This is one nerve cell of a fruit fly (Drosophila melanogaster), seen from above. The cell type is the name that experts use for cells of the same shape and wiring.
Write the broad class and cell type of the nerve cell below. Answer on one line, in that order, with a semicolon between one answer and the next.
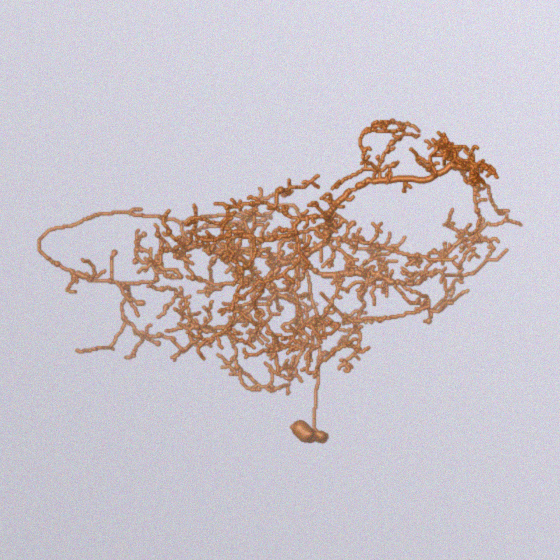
central-brain intrinsic neuron; CL263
